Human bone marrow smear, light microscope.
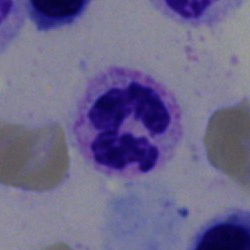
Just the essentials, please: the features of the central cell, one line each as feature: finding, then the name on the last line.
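Outline: round and smooth
Nucleus: several lobes curved around a small pale central gap
Chromatin: dark purple, coarsely clumped
Cytoplasm: fine pinkish-violet granules scattered throughout
Name: segmented neutrophil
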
